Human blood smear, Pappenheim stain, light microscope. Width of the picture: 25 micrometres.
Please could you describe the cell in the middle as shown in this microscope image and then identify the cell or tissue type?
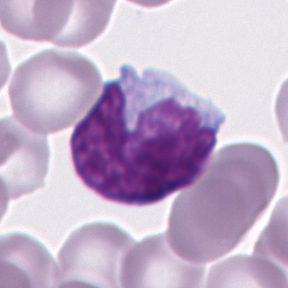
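First I notice the pale grey-blue cytoplasm, gathered mainly along the upper edge of the cell. On the lower and left sides the nucleus reaches almost to the cell margin, so barely any cytoplasm is left there. A notch in the upper side of the nucleus takes in an extension of that pale cytoplasm. I find no vacuoles in the cytoplasm. Measuring, the cell is about 13 micrometres across and the nucleus about 13 by 11 micrometres, filling about 70% of the cell's area. This cell is a monocyte.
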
